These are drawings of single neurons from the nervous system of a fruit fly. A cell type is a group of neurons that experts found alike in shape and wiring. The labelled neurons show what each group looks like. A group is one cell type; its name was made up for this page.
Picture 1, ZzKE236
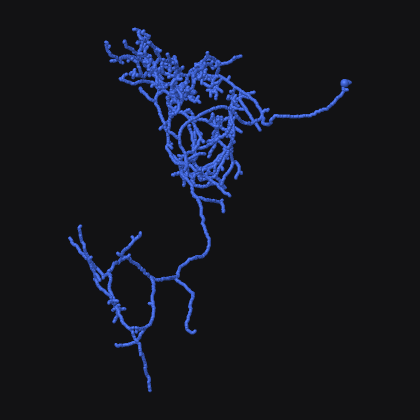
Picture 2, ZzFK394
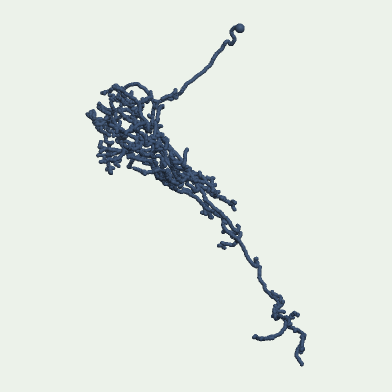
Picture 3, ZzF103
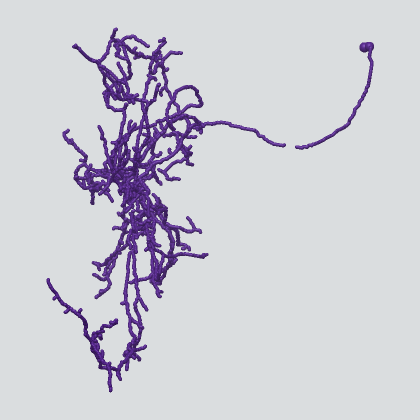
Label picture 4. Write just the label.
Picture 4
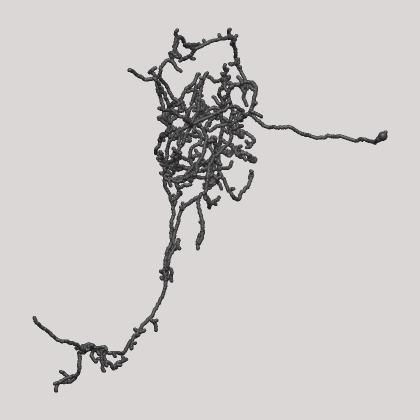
ZzF103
